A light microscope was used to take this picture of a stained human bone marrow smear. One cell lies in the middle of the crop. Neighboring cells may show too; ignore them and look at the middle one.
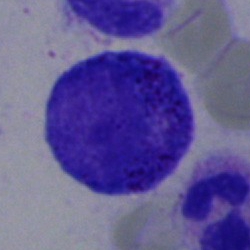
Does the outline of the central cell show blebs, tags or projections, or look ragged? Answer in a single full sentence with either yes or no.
No, the edge of this cell is smooth and even, not rough.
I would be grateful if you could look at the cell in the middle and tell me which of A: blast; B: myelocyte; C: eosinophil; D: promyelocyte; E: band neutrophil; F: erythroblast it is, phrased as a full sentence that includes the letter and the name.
The cell in the middle is a promyelocyte, and so option D is correct.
